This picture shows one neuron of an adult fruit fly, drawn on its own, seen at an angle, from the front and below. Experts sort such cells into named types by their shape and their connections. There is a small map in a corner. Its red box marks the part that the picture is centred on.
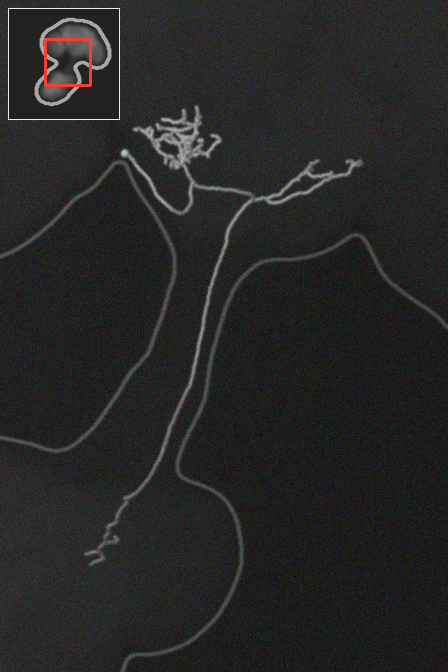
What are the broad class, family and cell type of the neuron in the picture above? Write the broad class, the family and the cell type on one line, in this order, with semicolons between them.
descending neuron; hemilineage LB7; DNg07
